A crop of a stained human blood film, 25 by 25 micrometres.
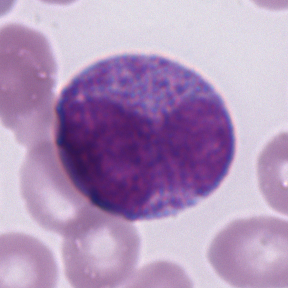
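Promyelocyte, about 16 micrometres across, from a stained peripheral blood smear. Its nucleus fills most of the cell and is notched from the upper edge; the chromatin is fine and lacy rather than clumped into dark blocks. A narrow rim of cytoplasm, widest at the top, holds a fine dust of pinkish-purple granules.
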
